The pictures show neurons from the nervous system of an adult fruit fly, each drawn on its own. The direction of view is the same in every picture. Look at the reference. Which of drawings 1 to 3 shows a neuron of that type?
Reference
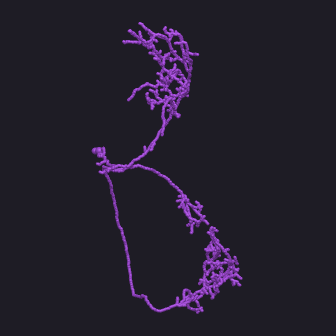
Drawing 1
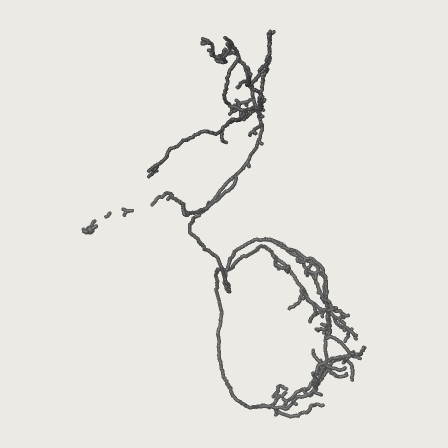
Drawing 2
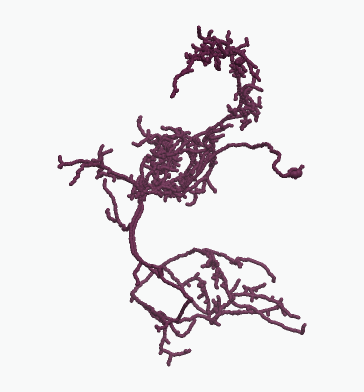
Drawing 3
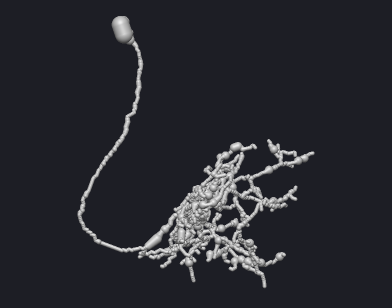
Drawing 1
